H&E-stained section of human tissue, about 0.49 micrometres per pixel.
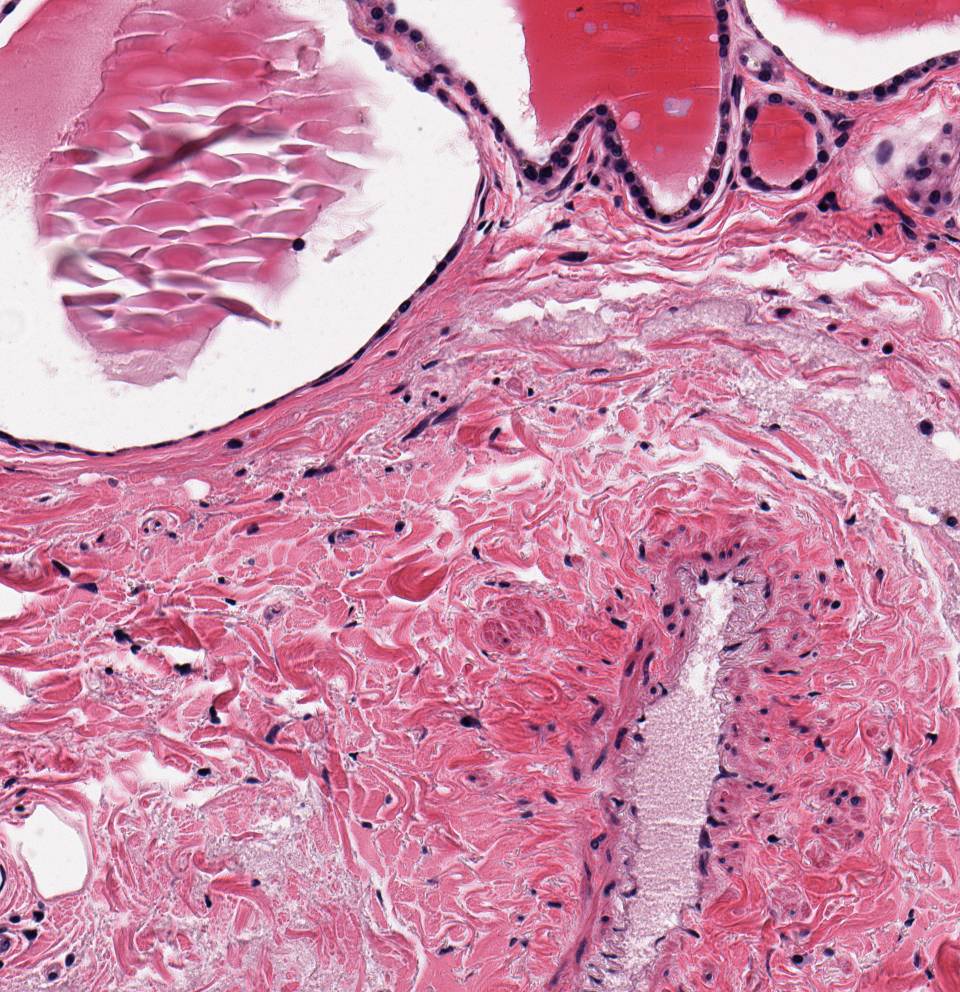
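thyroid, haematoxylin and eosin. Dilated lumens run along the top edge, with dense stroma occupying the lower two-thirds. Cuboidal cells with round dark nuclei line the smaller lumens at top centre, whereas the large space at top left has a thin lining of flattened cells. The stroma comprises wavy pink collagen bundles with sparse spindle-shaped nuclei.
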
